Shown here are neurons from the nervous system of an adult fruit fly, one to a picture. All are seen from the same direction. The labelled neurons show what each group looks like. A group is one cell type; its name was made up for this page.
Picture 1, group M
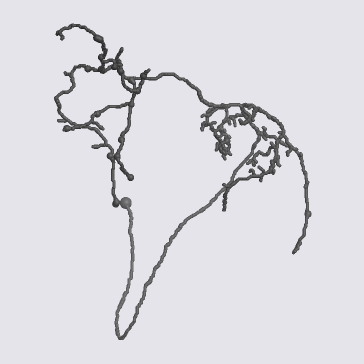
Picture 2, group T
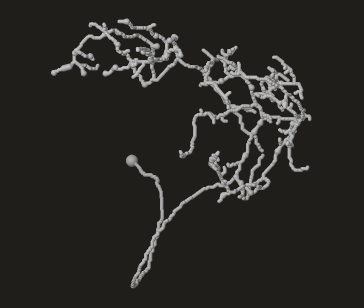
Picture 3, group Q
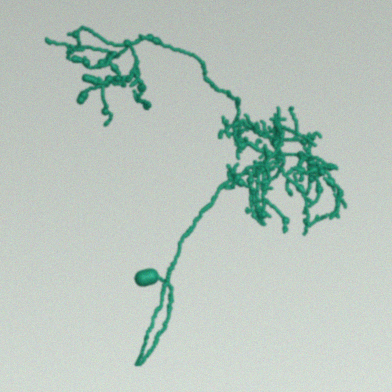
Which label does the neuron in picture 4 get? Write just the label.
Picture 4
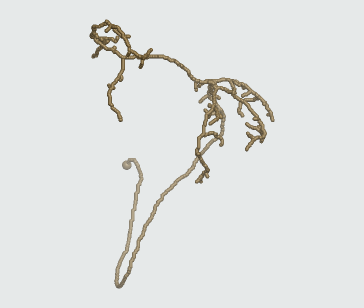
group M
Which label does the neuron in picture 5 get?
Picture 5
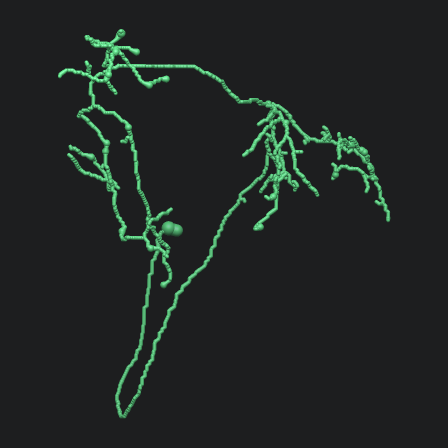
group M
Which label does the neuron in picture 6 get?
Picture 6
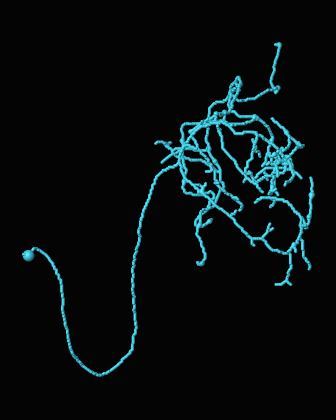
group M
